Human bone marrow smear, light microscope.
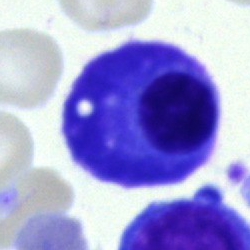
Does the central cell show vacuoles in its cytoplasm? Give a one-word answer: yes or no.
Yes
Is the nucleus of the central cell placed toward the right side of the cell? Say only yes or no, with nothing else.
Yes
